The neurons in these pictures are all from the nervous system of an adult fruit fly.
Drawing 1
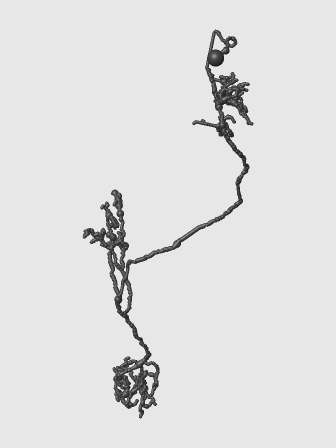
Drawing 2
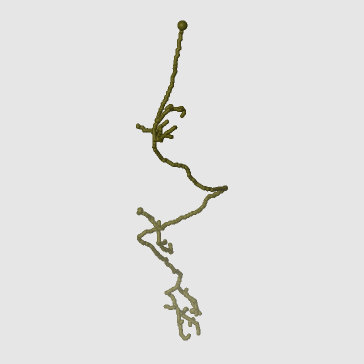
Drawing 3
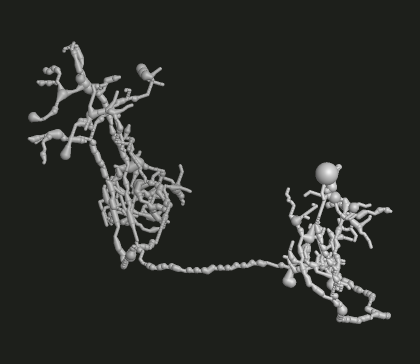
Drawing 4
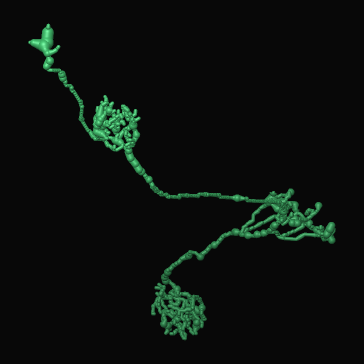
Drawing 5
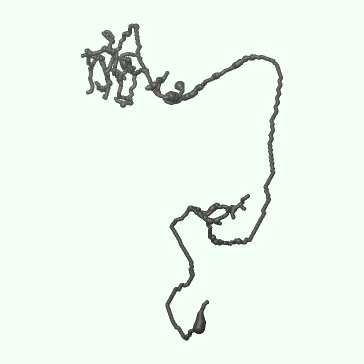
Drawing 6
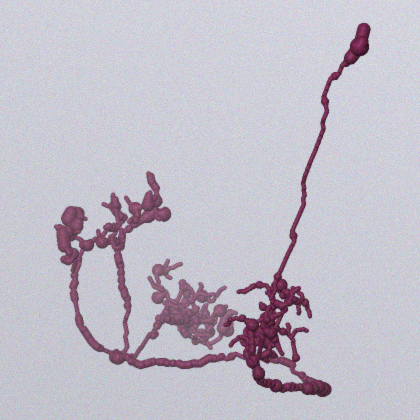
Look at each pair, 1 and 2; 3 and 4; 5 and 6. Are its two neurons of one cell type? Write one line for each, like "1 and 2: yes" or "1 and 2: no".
1 and 2: no
3 and 4: yes
5 and 6: no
